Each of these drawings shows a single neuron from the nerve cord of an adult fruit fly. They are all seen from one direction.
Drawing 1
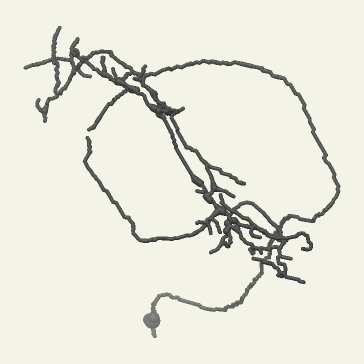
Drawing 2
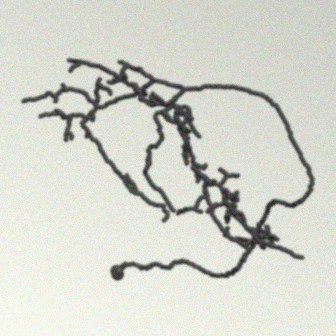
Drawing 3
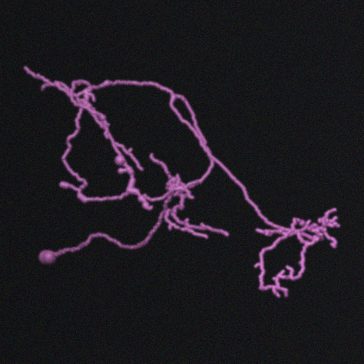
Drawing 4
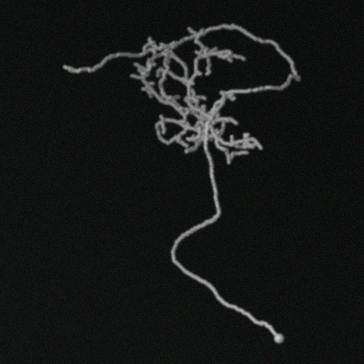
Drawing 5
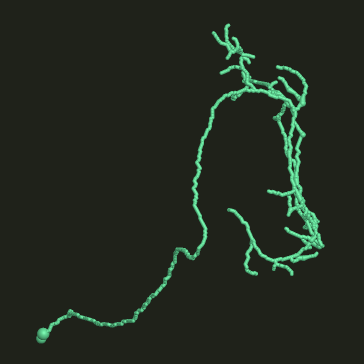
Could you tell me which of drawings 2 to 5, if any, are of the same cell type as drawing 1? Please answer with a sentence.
Drawing 2, drawing 3 and drawing 5 are of the same cell type.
